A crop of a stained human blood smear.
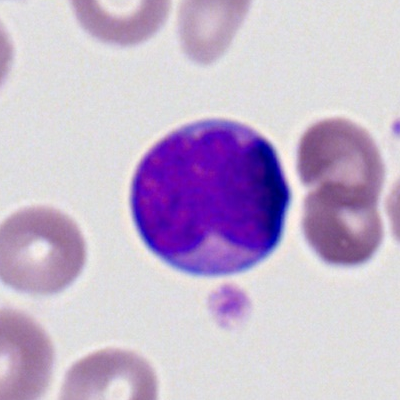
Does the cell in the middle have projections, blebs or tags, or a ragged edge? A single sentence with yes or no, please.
No, the edge of this cell is smooth and even, not rough.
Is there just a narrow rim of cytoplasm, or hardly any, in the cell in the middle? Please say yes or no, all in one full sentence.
Yes, the nucleus of this cell fills most of it.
